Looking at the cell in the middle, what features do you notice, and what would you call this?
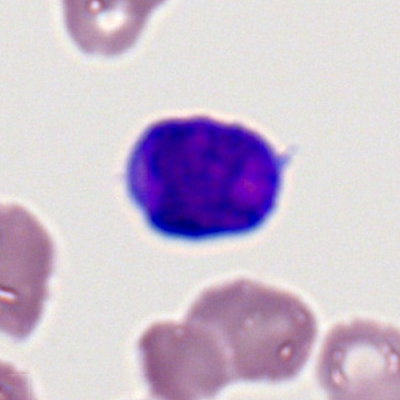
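An oval outline, slightly wider than tall. The nucleus fills almost all of it, leaving at most a very thin rim of cytoplasm. Its chromatin is dense, dark blue-purple and coarsely clumped. A small pointed projection sticks out at the upper right. It is a lymphocyte.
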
